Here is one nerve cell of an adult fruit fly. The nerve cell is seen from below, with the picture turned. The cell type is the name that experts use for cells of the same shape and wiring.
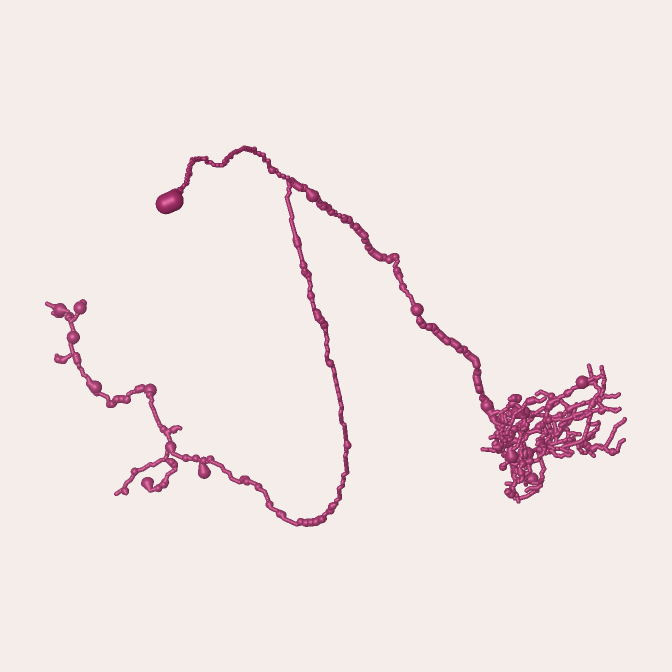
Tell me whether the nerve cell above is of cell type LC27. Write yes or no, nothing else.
no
